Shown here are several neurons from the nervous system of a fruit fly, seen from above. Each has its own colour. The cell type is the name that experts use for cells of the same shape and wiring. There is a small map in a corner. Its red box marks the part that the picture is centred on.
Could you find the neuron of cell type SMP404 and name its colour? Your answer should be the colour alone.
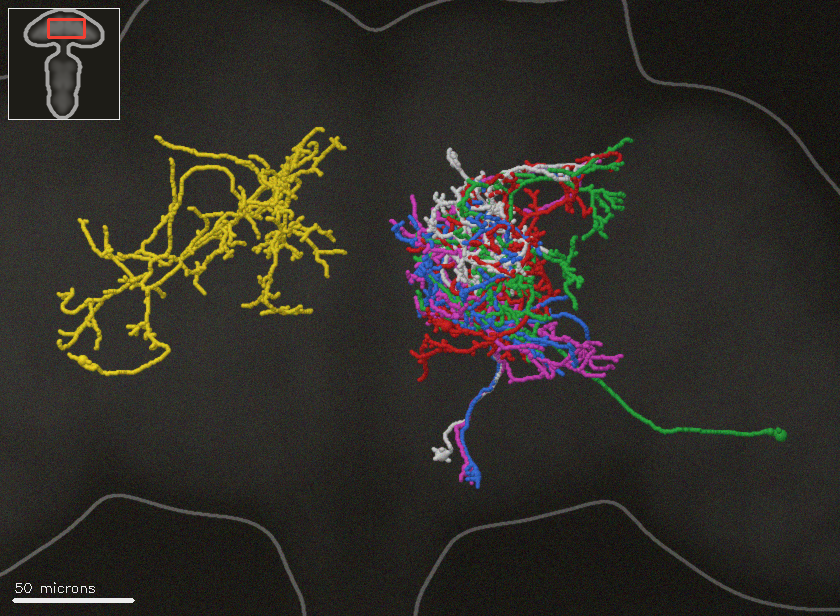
magenta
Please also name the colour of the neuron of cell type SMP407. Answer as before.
blue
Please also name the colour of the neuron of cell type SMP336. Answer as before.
red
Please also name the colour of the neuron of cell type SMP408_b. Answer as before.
white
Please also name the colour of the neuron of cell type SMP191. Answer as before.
green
